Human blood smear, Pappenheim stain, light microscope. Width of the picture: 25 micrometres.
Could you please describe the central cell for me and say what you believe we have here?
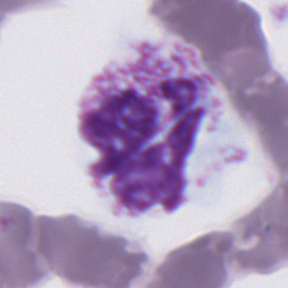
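Nucleus: several irregular, overlapping lobes. Granules: small, reddish-purple, scattered around the nucleus, most crowded above it. Cytoplasm between granules almost colourless. Segmented neutrophil.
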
